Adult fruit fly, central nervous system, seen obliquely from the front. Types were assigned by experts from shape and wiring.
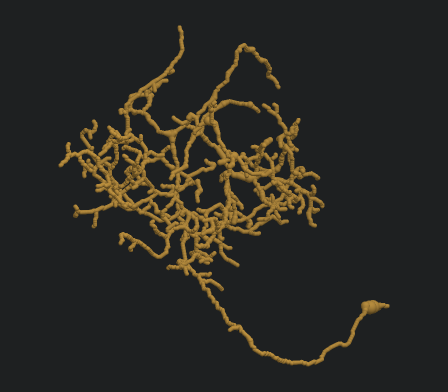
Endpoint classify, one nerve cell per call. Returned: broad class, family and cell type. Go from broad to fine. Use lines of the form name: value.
broad class: nerve-cord intrinsic neuron
family: hemilineage 13B
cell type: IN13B044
